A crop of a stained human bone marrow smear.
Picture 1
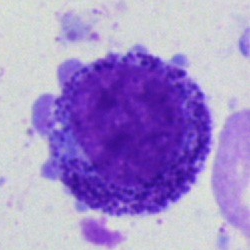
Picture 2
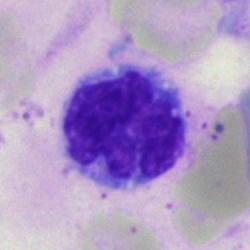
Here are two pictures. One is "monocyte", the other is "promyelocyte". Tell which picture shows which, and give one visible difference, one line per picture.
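Picture 1 – promyelocyte. The cell is packed with coarse granules that are most distinct around its periphery.
Picture 2 – monocyte. No granules are visible in the cytoplasm.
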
